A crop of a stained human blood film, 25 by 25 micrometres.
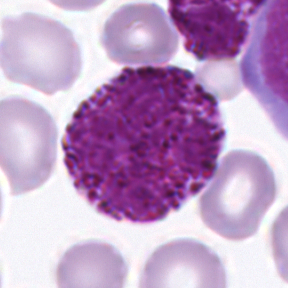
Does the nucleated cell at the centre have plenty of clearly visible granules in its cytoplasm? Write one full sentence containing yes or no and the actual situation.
Yes, this cell's cytoplasm carries many visible granules.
